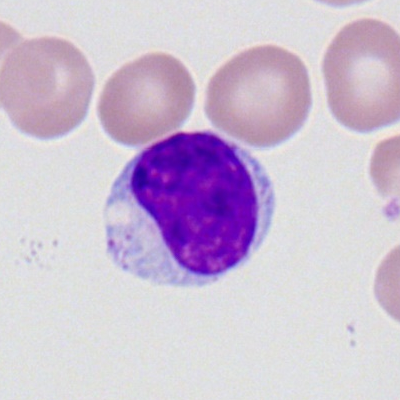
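Lymphocyte, the cell in the middle of the smear. Notice how its nucleus sits off-centre, toward the upper right, with a shallow indentation on its left side. The chromatin is dense and coarsely clumped. You'll also find a few small reddish-purple granules in the cytoplasm.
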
